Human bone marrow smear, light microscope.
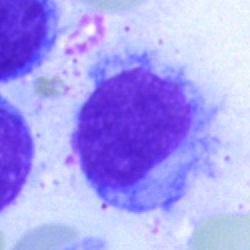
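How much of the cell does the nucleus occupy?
Most of it, leaving a moderate rim of cytoplasm.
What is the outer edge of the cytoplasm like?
Ragged and fuzzy rather than smooth.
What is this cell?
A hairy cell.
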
